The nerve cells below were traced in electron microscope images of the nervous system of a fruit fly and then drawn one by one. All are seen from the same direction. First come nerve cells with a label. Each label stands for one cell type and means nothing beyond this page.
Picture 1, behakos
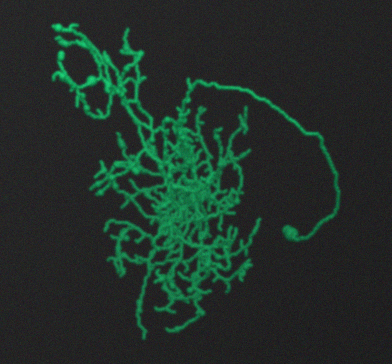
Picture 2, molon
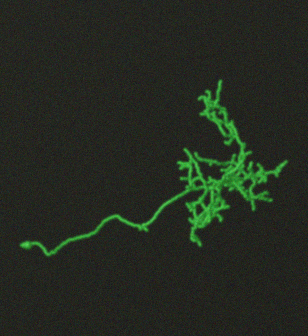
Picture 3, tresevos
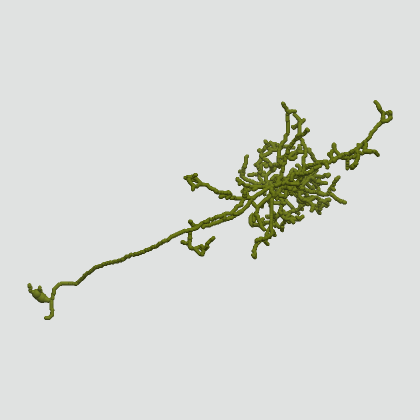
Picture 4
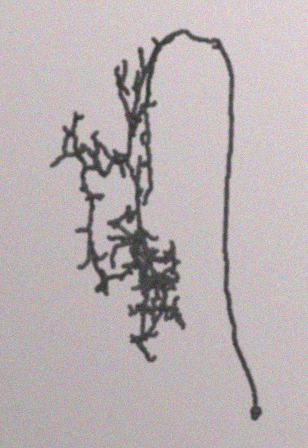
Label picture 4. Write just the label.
behakos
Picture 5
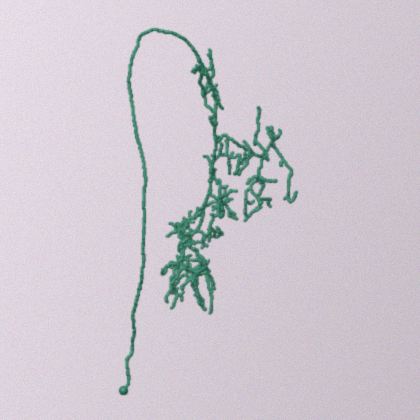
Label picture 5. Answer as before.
behakos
